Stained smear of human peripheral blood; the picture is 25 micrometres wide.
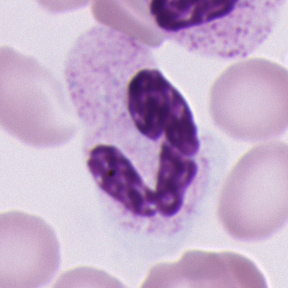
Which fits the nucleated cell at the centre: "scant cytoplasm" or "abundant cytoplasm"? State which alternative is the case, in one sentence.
The nucleus is surrounded by broad cytoplasm.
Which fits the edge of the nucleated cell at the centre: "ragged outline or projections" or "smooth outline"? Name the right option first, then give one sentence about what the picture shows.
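Smooth outline. The cell outline is roughly oval with a smooth edge.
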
